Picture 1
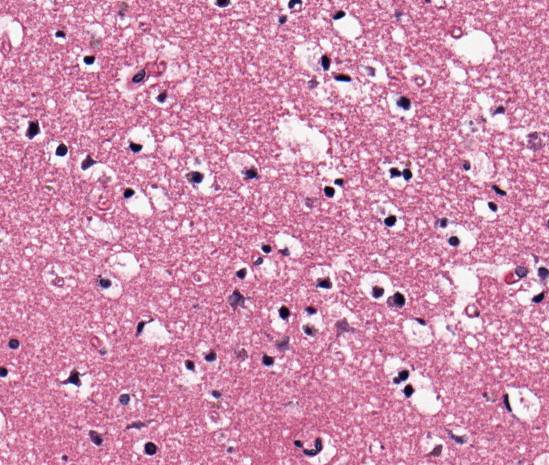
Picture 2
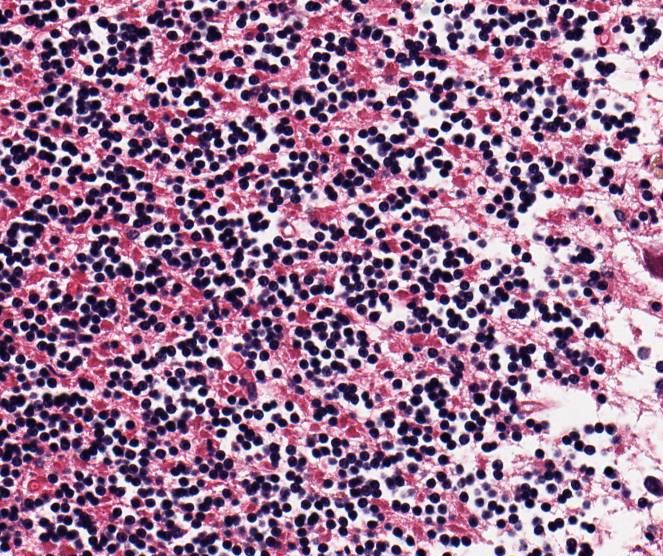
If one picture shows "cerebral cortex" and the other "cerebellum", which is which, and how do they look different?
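The first field is cerebral cortex; the second is cerebellum. Cerebral cortex: cells lie singly in a pink, finely fibrillary neuropil, not arranged in layers or units. The neuropil is dotted throughout with many small round clear vacuoles. Most cells sit in a clear empty halo around a small, dark blue-purple, densely stained nucleus. Cerebellum: the small cells have round, dark purple nuclei of nearly uniform size, and most show very little visible cytoplasm. No epithelial surface or lining layer is seen. Toward the right edge the cells thin out and the background becomes paler and looser.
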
